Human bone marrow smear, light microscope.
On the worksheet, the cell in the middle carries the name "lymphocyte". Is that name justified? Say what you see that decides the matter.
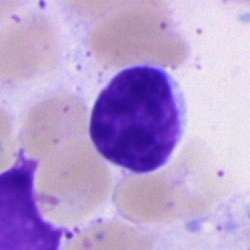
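The cell is round to slightly oval, with a smooth edge. Its chromatin is dense and dark purple, with a few paler patches between darker clumps, and no nucleoli are visible. The cytoplasm, a very thin pale blue-grey rim mostly on the right, shows no granules.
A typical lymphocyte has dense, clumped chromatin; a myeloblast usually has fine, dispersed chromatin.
On chromatin, then, lymphocyte fits and blast does not.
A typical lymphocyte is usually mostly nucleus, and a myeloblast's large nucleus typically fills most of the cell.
The scant cytoplasm therefore suits both names. The cell is a lymphocyte.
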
